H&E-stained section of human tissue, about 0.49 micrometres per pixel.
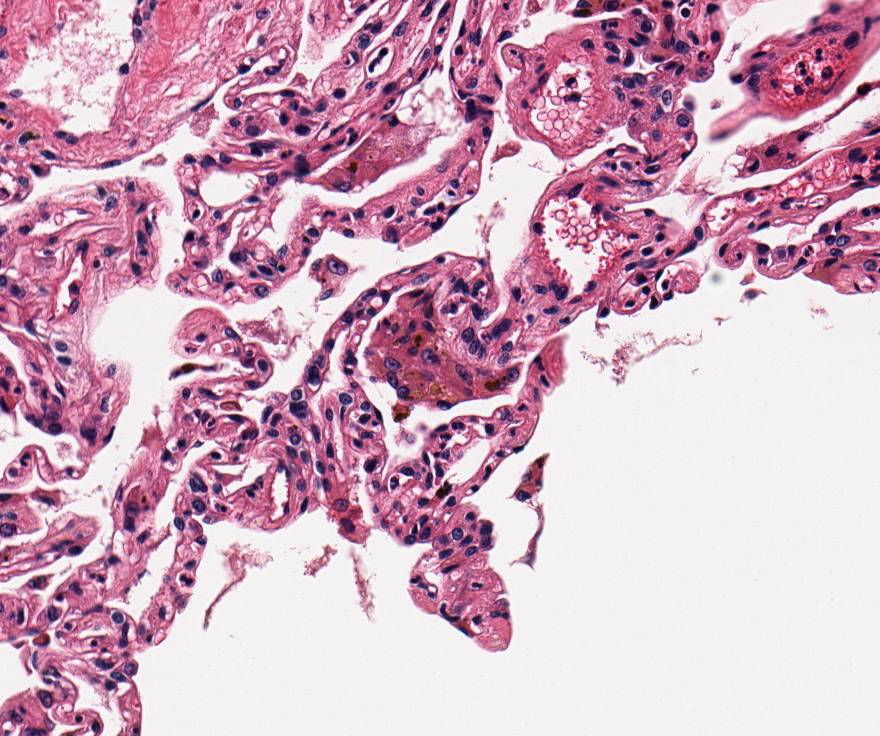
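Lung. Across the upper and left field, thin, branching septa interconnect and enclose open, empty spaces. Near the top, right of centre, two rounded vessels hold clusters of pale, round red blood cells. Larger cells with brown granular pigment in their cytoplasm lie mostly in the centre. No glands or fat cells are seen anywhere.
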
